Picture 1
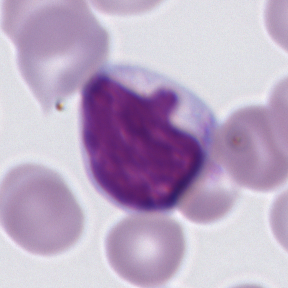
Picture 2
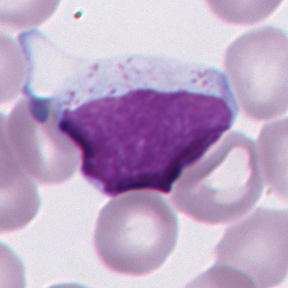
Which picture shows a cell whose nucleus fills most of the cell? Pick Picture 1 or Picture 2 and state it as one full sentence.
It is the cell in picture 1 whose nucleus fills most of it.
